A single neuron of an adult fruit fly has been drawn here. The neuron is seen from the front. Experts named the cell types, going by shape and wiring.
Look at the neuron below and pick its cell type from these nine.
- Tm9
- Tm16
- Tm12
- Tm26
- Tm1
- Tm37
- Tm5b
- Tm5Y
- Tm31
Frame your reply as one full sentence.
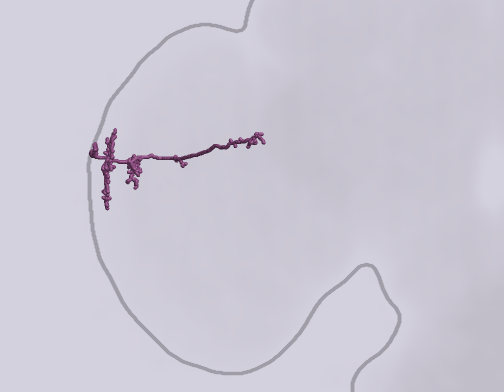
The cell type Tm16 is the type of this neuron.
